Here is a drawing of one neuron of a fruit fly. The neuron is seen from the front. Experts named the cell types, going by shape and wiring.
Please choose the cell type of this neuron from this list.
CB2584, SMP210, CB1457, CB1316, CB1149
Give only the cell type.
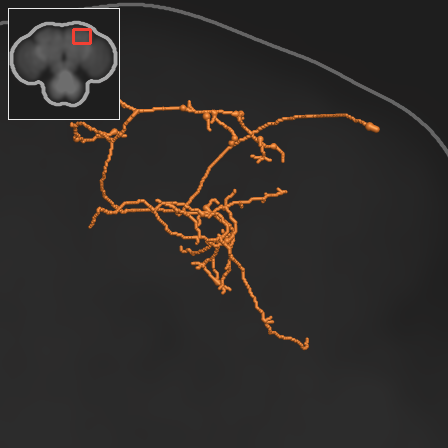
CB1457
